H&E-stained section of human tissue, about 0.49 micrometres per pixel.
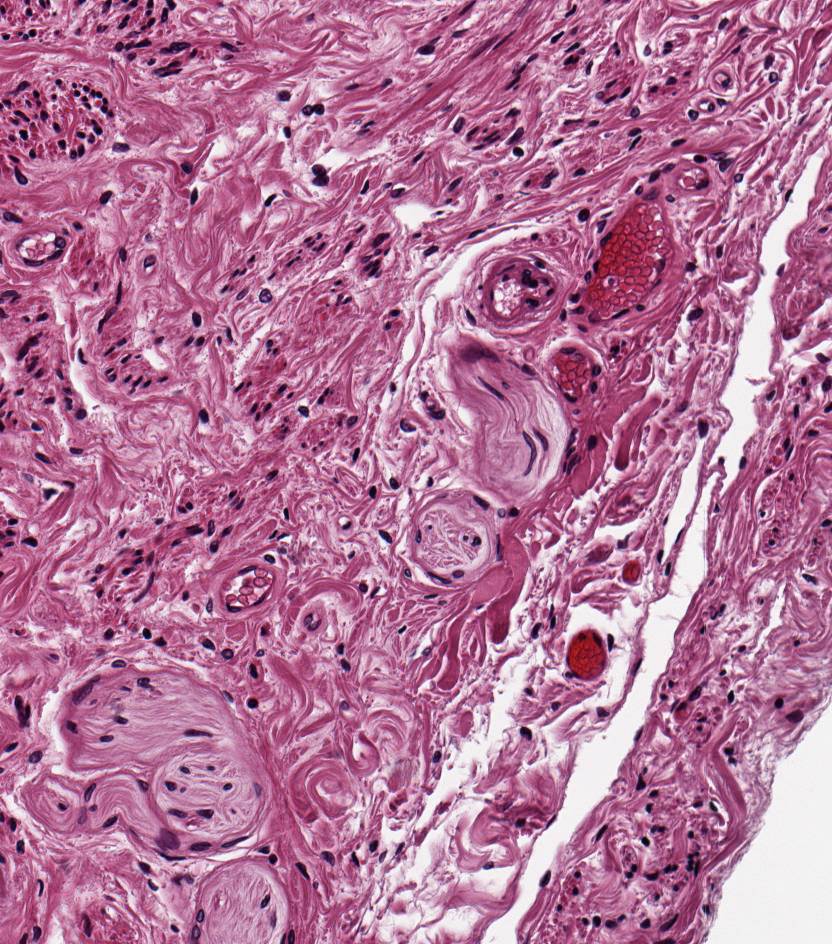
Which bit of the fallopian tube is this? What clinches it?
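I'd call this loose connective tissue. The rounded to oval bundles in the centre and lower left hold pale, finely wavy fibres with sparse elongated nuclei.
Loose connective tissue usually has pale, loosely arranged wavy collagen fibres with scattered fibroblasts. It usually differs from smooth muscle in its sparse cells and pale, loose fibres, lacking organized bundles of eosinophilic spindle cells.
Most of the field, though, is filled by dense, wavy, eosinophilic collagen bundles running in varied directions. Small, dark, spindle to oval nuclei lie singly throughout, and there is no epithelium anywhere.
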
